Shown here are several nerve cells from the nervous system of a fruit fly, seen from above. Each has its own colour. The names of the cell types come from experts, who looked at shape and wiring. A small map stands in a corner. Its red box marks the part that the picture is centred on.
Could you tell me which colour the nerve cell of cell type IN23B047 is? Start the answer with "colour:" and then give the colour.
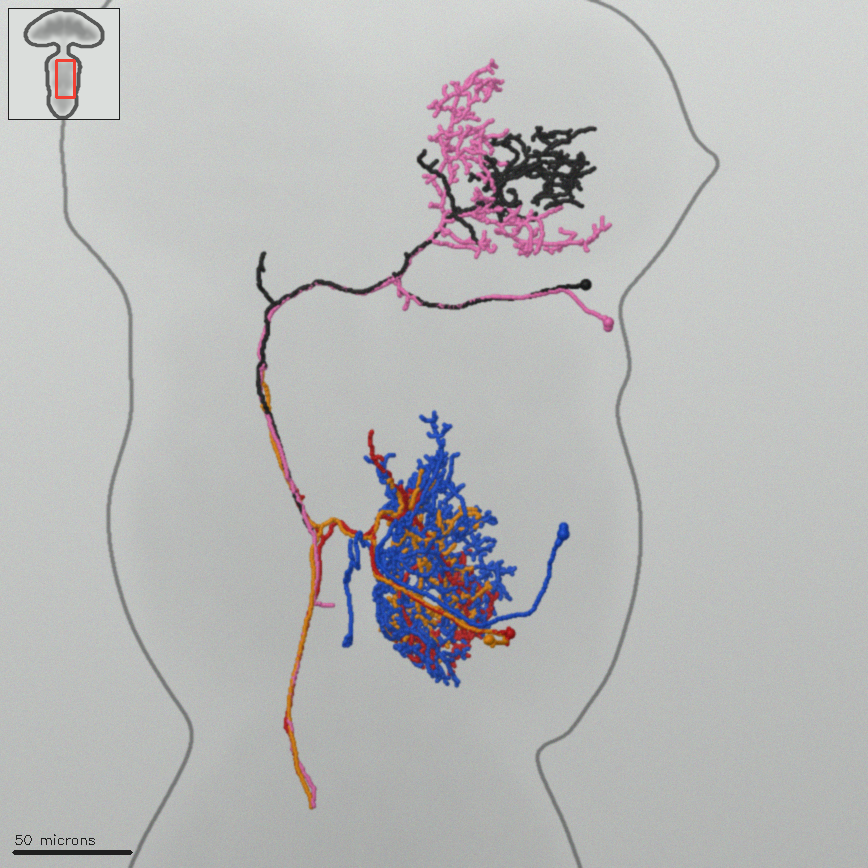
colour: orange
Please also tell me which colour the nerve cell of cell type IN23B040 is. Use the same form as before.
colour: pink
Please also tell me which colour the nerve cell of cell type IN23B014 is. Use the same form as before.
colour: blue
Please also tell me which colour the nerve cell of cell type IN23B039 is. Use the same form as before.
colour: red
